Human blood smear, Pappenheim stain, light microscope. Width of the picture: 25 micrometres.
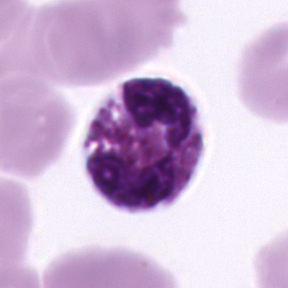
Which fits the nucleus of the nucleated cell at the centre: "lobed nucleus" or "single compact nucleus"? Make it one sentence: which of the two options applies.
There is a nucleus divided into separate segments in this cell.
